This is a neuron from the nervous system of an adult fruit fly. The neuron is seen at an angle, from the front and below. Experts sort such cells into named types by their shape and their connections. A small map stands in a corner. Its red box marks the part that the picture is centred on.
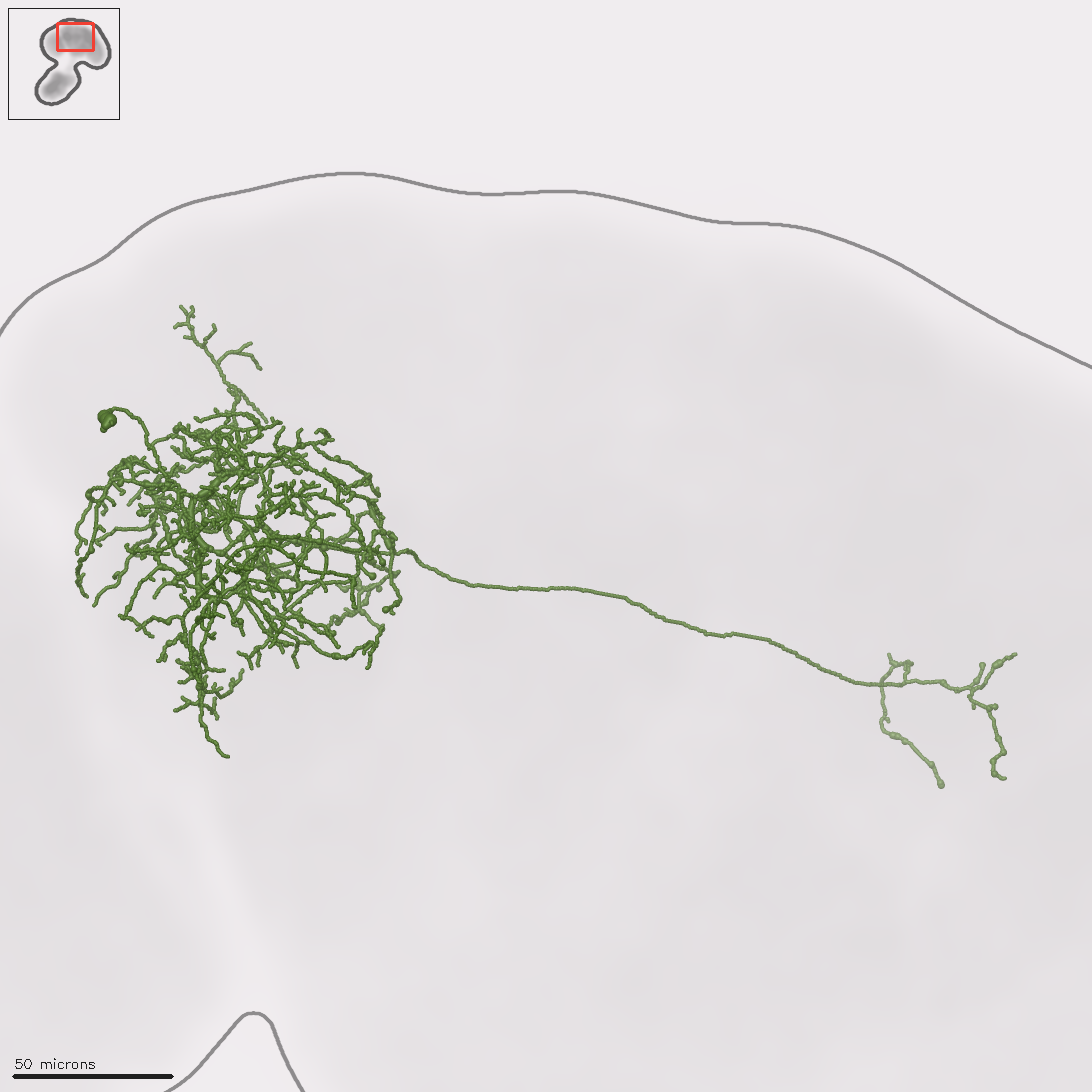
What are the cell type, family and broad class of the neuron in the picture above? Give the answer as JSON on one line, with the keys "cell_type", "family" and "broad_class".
{"cell_type": "AVLP155_b", "family": "hemilineage VLPl2_medial", "broad_class": "central-brain intrinsic neuron"}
